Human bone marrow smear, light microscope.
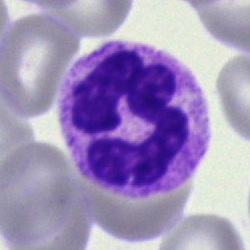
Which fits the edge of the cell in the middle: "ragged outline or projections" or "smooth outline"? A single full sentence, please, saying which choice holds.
Along its outline, the cell is smooth, with no projections.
